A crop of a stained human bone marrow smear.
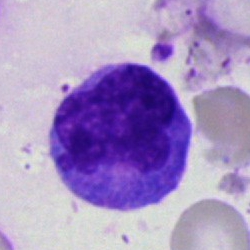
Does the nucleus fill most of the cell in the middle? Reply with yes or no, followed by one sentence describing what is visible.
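Yes. The nucleus fills most of the cell and lies towards its upper part.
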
